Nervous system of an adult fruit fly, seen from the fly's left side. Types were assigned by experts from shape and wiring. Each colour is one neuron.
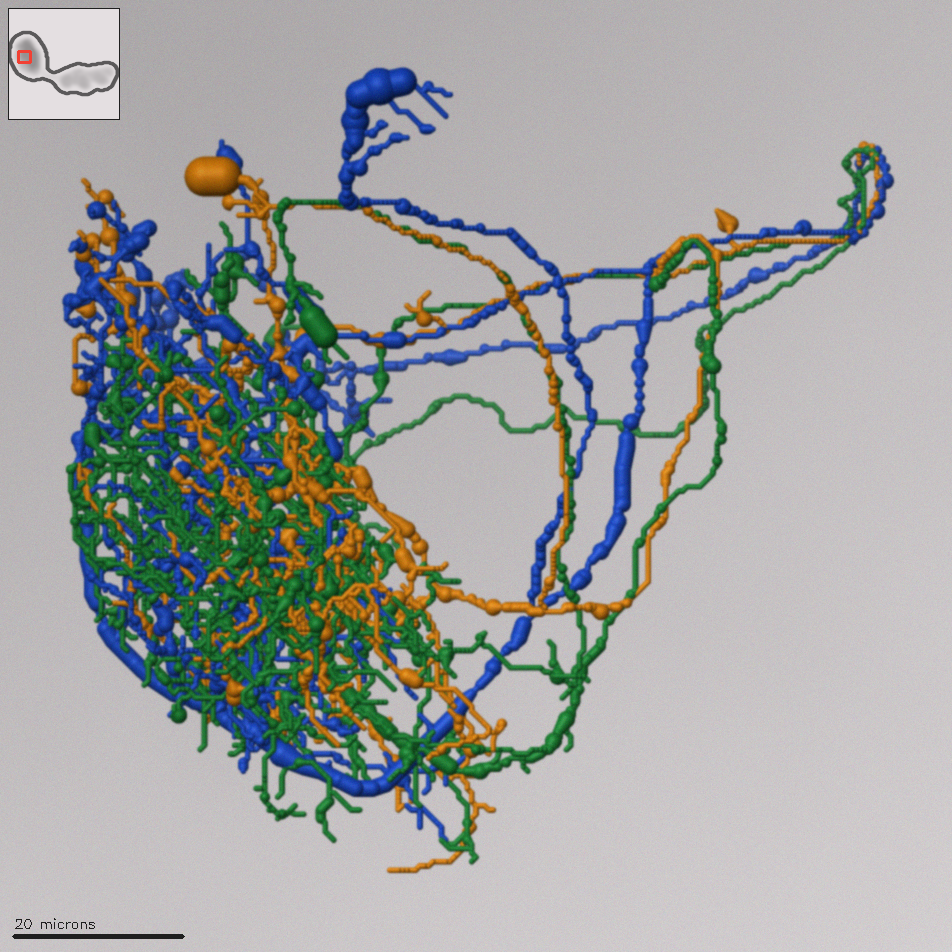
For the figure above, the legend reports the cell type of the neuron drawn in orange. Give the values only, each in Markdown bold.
**AVLP261_a**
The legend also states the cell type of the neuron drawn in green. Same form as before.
**AVLP264**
